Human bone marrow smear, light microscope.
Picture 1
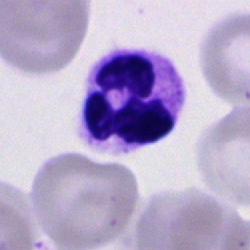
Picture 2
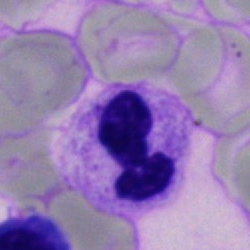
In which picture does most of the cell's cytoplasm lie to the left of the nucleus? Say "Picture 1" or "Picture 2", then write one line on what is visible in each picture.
Picture 2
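In picture 1: The widest rim of cytoplasm lies on the right side of the cell.
In picture 2: The nucleus lies off-centre, toward the right side of the cell.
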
